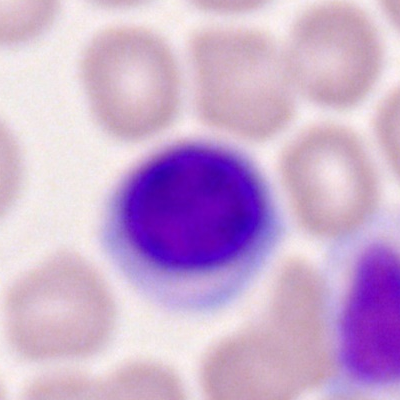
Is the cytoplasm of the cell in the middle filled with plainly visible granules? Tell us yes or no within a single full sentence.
No, visible granules are absent from the cytoplasm of this cell.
